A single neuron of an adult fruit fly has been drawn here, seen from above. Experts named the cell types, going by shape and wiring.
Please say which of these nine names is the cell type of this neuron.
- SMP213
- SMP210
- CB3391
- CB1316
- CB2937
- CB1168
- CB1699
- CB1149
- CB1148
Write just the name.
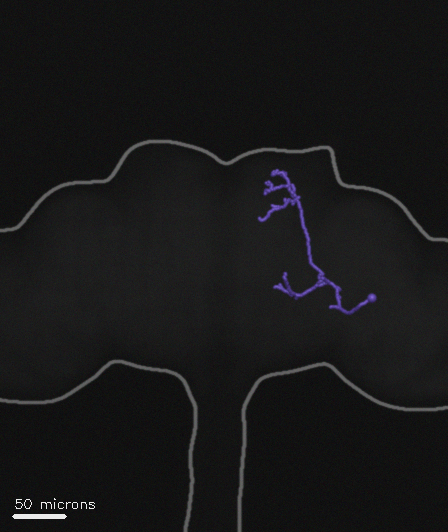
SMP213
